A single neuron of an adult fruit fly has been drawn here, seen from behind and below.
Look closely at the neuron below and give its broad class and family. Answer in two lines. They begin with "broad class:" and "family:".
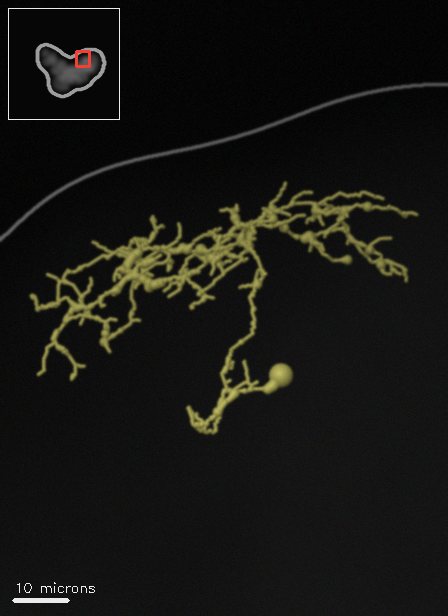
broad class: central-brain intrinsic neuron
family: hemilineage SLPpl2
